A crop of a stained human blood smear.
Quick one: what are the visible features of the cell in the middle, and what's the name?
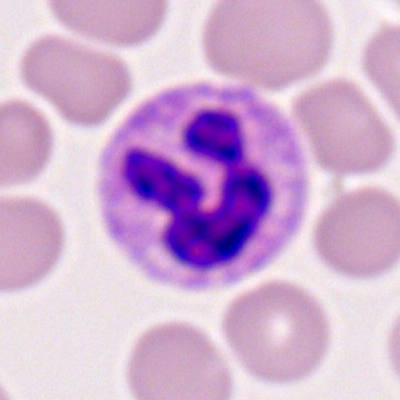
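Nucleoli: none seen. Cytoplasm plentiful, pale lilac-pink, with fine faint lilac granules; no vacuoles. Cell: segmented neutrophil.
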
